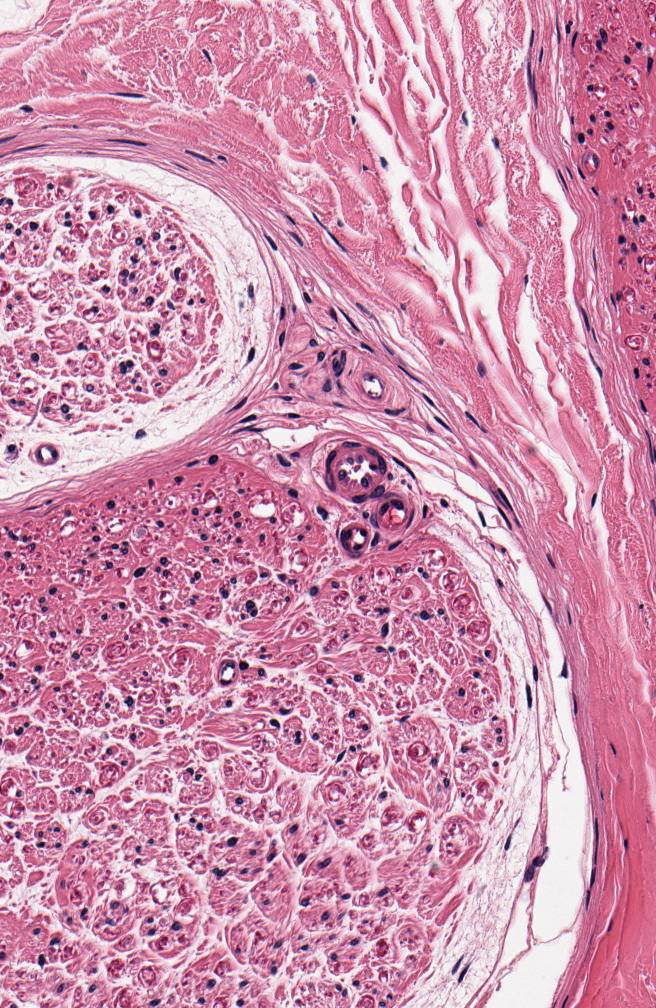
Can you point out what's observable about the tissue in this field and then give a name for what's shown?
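Two rounded nerve fascicles appear: a large one at lower left, a smaller one at upper left. The nerve fibres, cut across, form many small round pink profiles, with small dark oval nuclei scattered evenly among them. A thin layer of flattened connective tissue with elongated spindle-shaped nuclei bounds each fascicle. This is tibial nerve.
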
